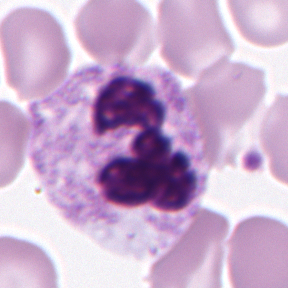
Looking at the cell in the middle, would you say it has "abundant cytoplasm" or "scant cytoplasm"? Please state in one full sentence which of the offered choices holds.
Its cytoplasm is plentiful around the nucleus.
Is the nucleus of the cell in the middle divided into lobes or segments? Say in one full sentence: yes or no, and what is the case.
Yes, into two or more lobes the nucleus of this cell is divided.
